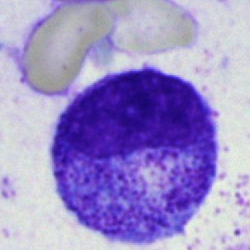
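Myelocyte: the central cell of a stained human bone marrow smear under the light microscope. The cell outline is round. The nucleus occupies the upper half of the cell, its lower border running roughly straight across. Chromatin is dark purple and densely stained.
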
